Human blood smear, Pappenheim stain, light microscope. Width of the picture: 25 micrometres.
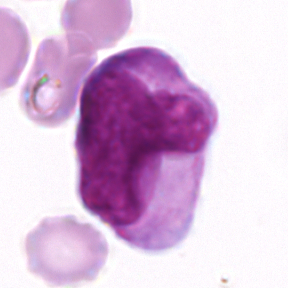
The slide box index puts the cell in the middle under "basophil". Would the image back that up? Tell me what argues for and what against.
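Two features decide: the cell measures about 18 by 13 micrometres, and the outline of its nucleus can be followed clearly as a hook running down the left side and across the top.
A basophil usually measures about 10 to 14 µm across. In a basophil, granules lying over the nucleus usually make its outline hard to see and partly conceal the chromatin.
The name basophil therefore does not fit; the cell is an atypical promyelocyte. The nucleus stains a dark reddish purple. The cytoplasm lies mainly in the lower right part of the cell, is pale lilac-pink and shows no clear vacuoles. The cell outline is smooth, without surface projections.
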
